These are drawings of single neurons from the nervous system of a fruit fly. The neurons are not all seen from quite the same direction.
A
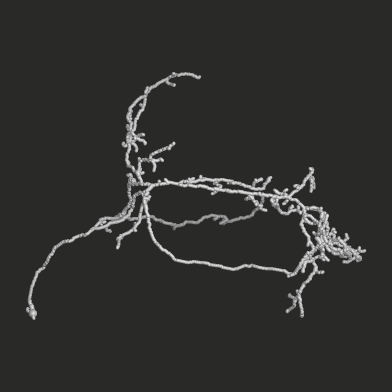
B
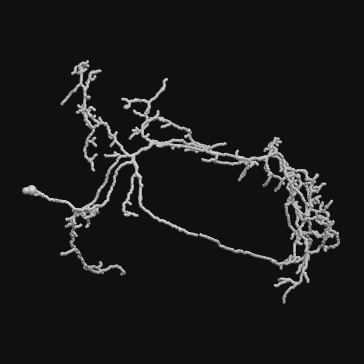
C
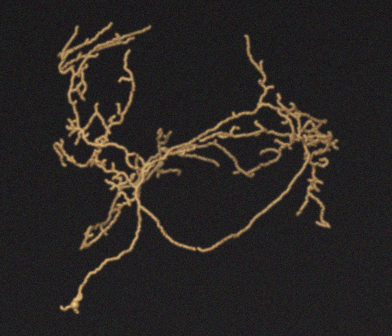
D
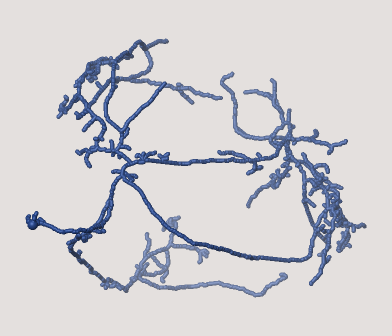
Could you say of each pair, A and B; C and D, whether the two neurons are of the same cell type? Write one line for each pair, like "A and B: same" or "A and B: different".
A and B: same
C and D: different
